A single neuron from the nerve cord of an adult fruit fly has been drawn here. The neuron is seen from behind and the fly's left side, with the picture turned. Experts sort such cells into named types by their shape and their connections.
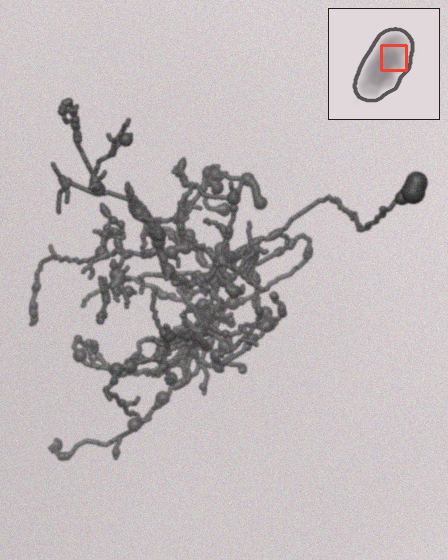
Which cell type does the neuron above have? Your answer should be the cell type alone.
IN01B026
